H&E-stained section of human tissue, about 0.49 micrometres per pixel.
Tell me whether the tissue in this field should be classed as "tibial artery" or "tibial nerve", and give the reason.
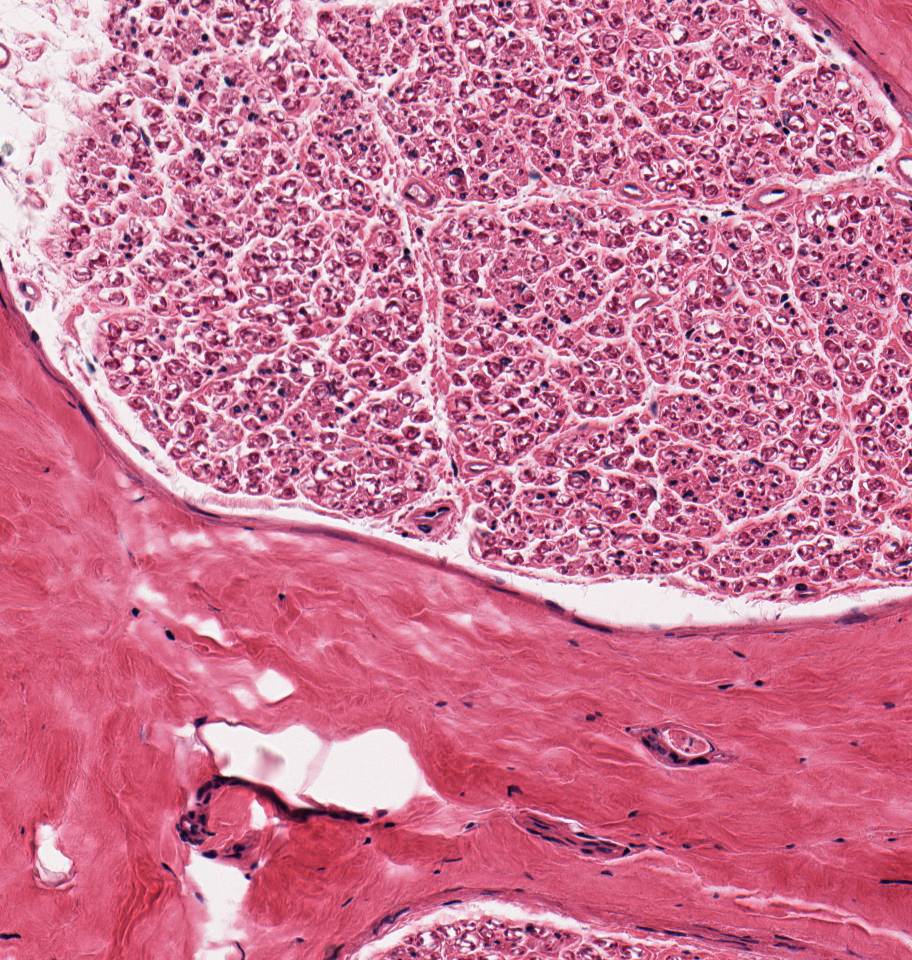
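This is tibial nerve.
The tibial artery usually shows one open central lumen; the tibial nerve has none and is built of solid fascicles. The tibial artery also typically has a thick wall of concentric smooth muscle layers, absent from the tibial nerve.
Here a large rounded fascicle fills the upper part of the field above dense connective tissue, packed with nerve fibres cut across as small round profiles. A thin layer of flattened cells lines its border.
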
